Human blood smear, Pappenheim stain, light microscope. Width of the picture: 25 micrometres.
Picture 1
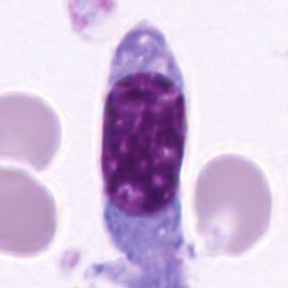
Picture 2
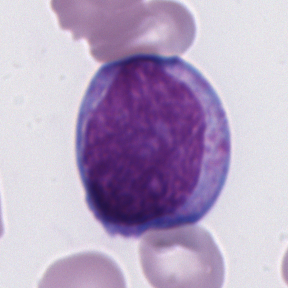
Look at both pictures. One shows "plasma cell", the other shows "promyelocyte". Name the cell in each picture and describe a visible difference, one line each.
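Picture 1: plasma cell. The lower end of the cell has a ragged, poorly defined edge that trails downward.
Picture 2: promyelocyte. The cell is oval with a smooth outline and no surface projections.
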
